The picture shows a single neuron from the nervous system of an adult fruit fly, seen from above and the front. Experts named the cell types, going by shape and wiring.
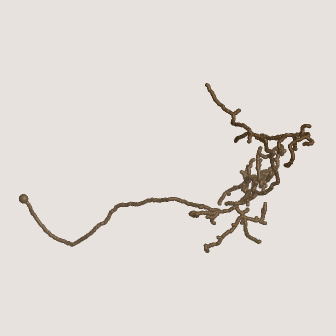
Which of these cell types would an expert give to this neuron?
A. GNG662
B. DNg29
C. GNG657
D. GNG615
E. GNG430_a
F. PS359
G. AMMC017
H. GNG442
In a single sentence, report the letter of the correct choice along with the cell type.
The neuron is an instance of GNG662, the cell type listed under option A.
